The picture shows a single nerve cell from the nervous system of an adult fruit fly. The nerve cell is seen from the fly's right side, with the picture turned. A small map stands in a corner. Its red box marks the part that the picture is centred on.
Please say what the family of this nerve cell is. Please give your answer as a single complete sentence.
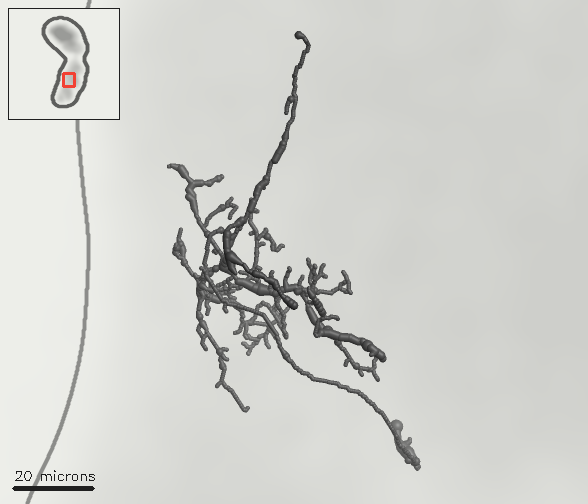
Family membership for the nerve cell is hemilineage 03B.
